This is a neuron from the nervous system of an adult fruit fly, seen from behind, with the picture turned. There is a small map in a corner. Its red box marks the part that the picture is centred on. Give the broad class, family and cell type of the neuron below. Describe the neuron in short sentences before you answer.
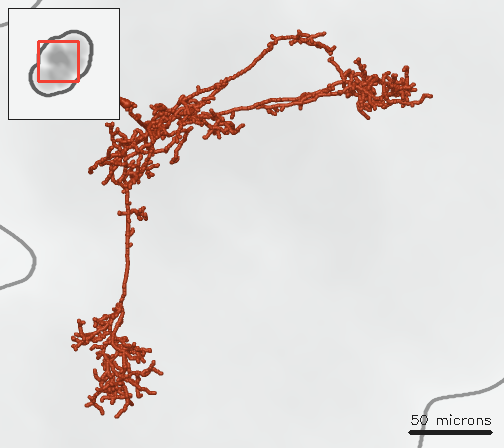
From top to bottom in the picture it spans about 250 microns. The picture shows dozens of branch ends. This is a central-brain intrinsic neuron. The family is hemilineage LB0. Its cell type is AVLP606.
